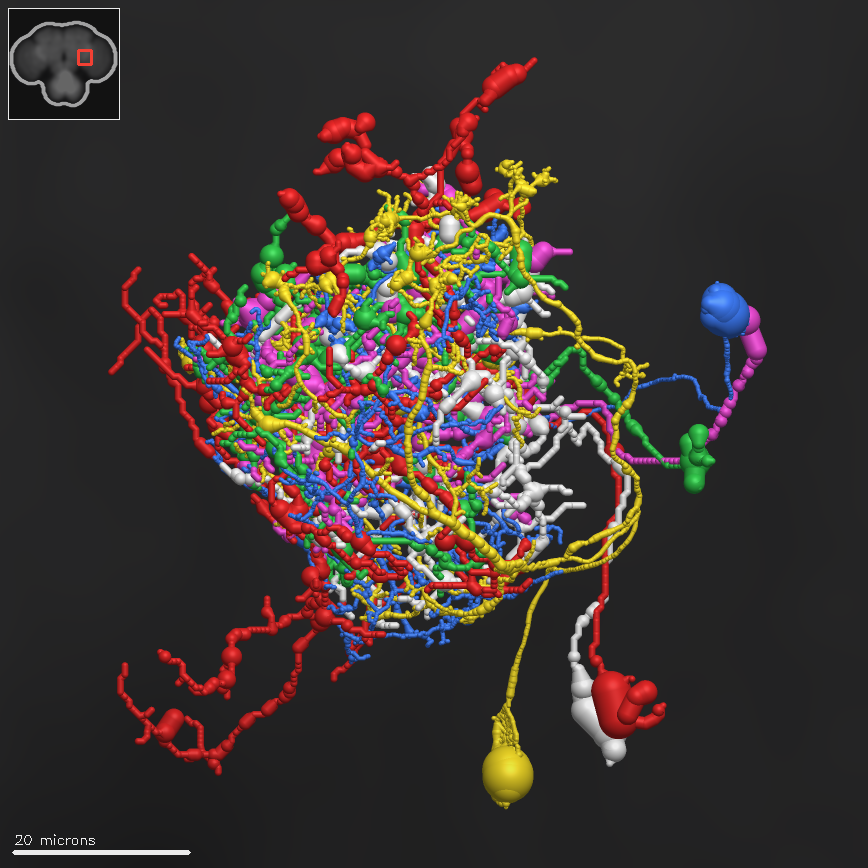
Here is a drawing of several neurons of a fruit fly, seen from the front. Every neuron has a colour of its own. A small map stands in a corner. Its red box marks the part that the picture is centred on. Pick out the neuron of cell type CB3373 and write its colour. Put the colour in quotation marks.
"blue"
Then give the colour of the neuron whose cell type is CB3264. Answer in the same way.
"red"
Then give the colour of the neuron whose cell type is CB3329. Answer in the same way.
"yellow"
